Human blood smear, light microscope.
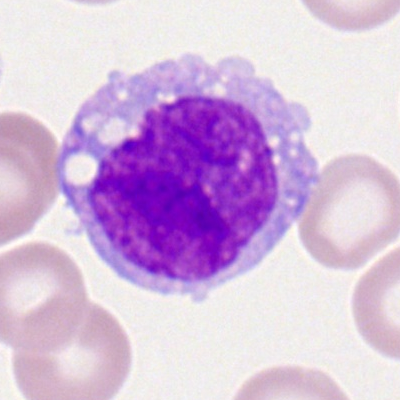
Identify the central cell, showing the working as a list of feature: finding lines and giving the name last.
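Outline: roughly round, edge uneven and bumpy
Granules: no coarse orange-red ones in cytoplasm
Vacuoles: several small, clear, in cytoplasm
Largest vacuole: left side, beside nucleus
Name: monocyte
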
